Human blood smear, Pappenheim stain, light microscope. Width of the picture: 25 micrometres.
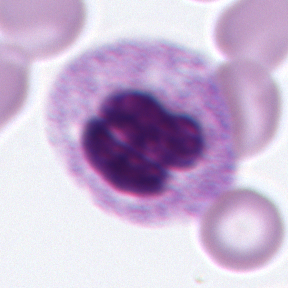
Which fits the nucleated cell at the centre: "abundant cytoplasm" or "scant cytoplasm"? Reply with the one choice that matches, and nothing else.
Abundant cytoplasm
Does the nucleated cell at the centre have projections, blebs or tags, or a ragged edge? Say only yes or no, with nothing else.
No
